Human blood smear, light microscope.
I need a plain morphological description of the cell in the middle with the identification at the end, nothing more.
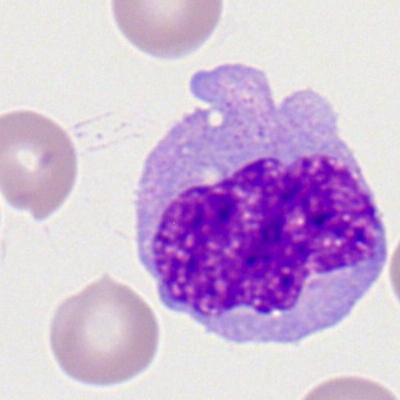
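Nucleus is down in the lower part of the cell, so there's a wide band of cytoplasm above it. That cytoplasm is plentiful and pale greyish-blue, with only fine, faint granules and nothing coarse or dark. There's a small clear vacuole up in the upper cytoplasm. It's a monocyte.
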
